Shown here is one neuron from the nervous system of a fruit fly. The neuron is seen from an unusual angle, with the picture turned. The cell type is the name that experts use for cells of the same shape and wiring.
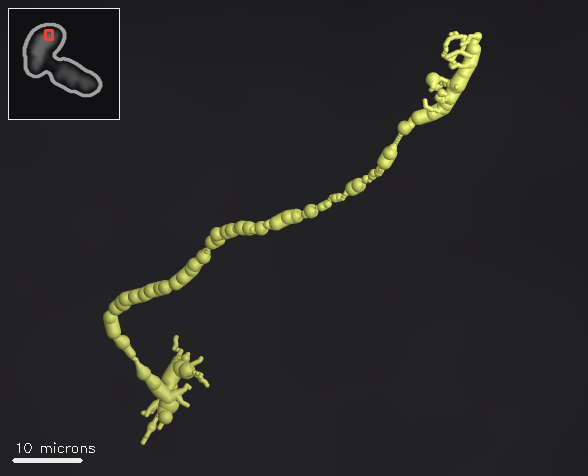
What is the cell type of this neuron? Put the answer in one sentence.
The cell type is L3.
